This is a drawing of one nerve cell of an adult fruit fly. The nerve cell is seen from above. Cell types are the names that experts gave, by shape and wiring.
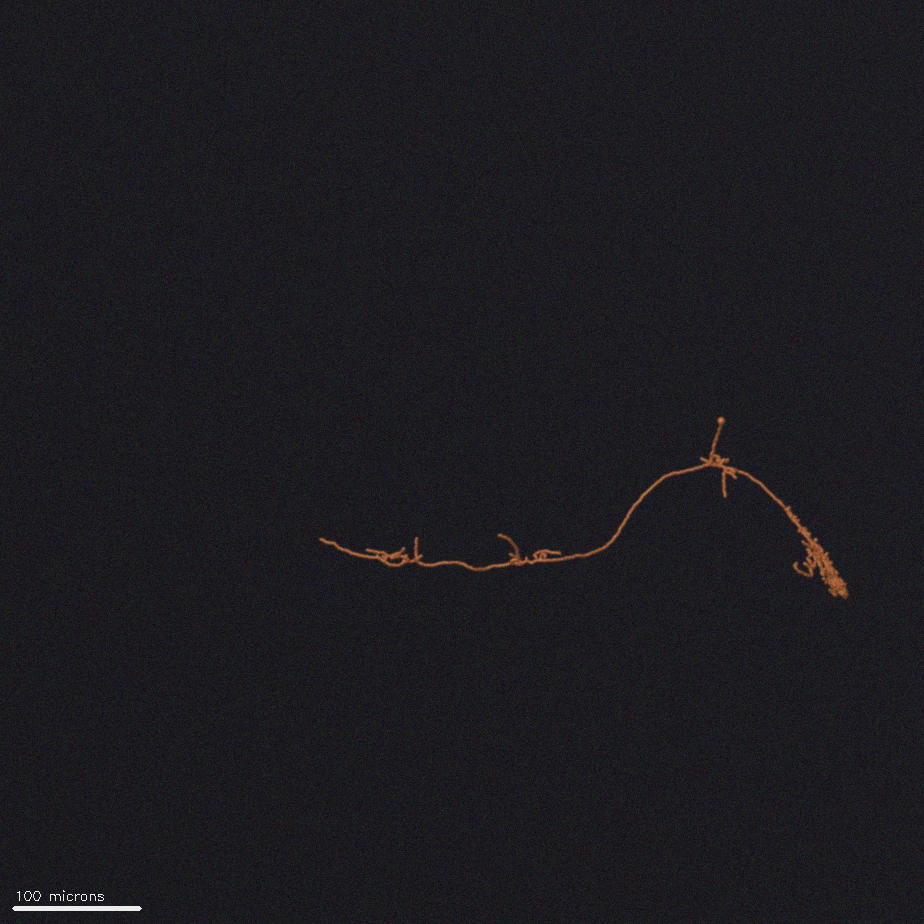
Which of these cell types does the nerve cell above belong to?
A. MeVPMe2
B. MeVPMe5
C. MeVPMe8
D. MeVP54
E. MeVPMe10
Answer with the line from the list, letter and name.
C. MeVPMe8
